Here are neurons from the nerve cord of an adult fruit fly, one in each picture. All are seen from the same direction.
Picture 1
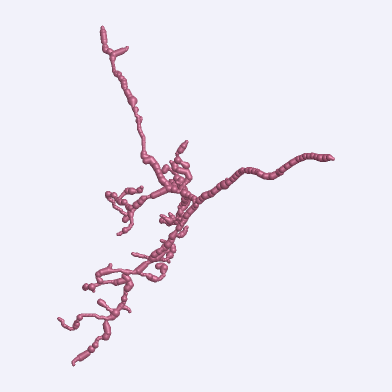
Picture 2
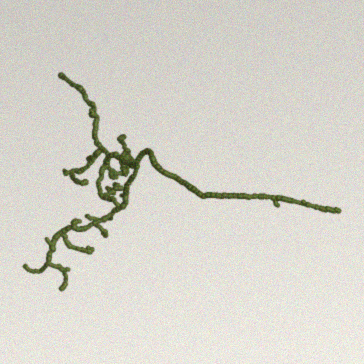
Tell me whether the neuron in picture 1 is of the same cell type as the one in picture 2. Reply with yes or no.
yes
